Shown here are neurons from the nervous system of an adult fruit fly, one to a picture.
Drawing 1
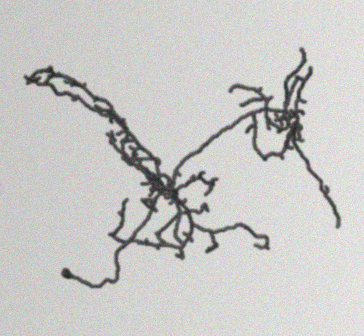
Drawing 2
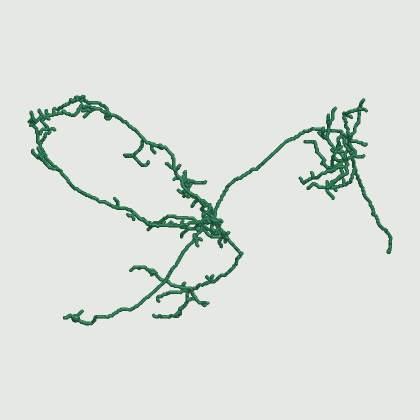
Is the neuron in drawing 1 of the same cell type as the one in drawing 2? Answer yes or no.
yes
